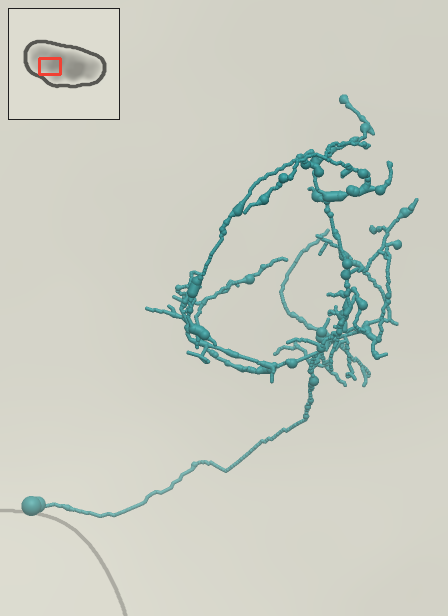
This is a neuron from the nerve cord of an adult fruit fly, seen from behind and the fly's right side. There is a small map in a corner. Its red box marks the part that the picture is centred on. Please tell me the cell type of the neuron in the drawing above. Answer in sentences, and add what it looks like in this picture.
The cell type is IN13B099. It is a nerve-cord intrinsic neuron. The picture shows dozens of branch ends. As drawn here it is about as wide as it is tall.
